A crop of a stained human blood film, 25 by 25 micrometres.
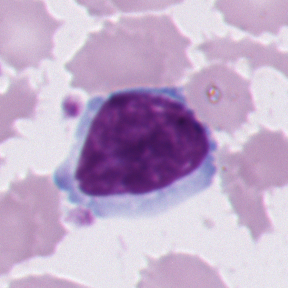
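Typical lymphocyte in a stained peripheral blood smear, the nucleated cell at the centre. First, the nucleus: it fills most of the cell, leaving a narrow rim of cytoplasm. Second, the chromatin: dark purple and coarsely clumped, with lighter streaks between the clumps. Third, nucleoli: none distinct. Fourth, the cytoplasm: no granules.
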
